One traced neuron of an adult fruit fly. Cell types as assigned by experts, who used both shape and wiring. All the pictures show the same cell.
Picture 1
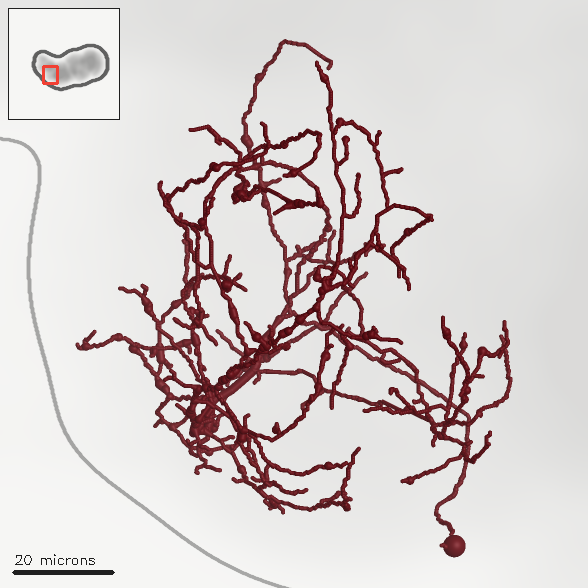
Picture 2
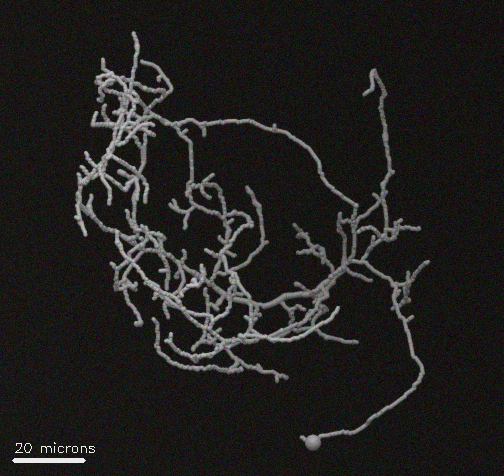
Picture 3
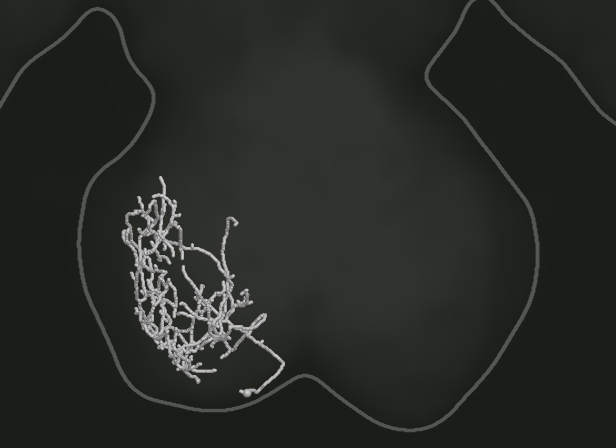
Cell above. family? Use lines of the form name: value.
family: hemilineage 04B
